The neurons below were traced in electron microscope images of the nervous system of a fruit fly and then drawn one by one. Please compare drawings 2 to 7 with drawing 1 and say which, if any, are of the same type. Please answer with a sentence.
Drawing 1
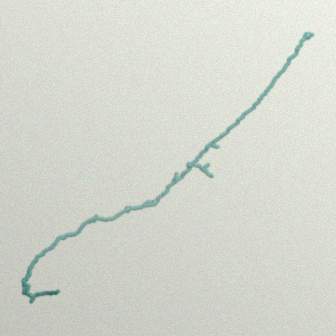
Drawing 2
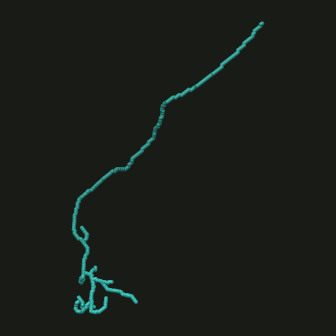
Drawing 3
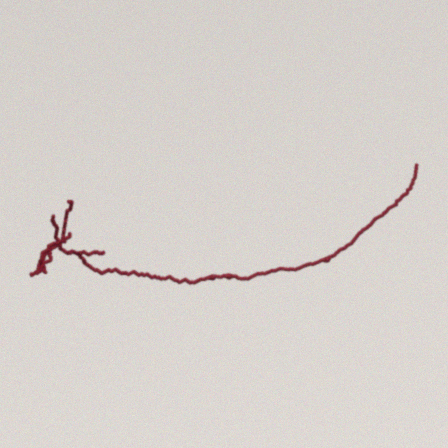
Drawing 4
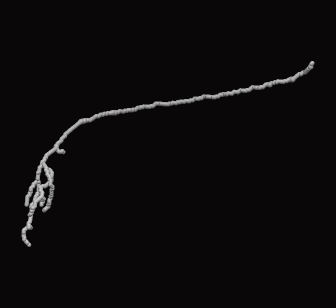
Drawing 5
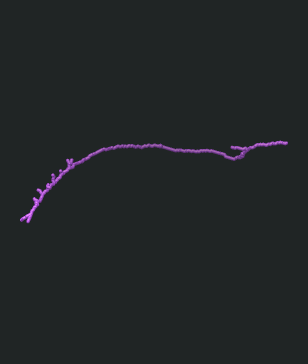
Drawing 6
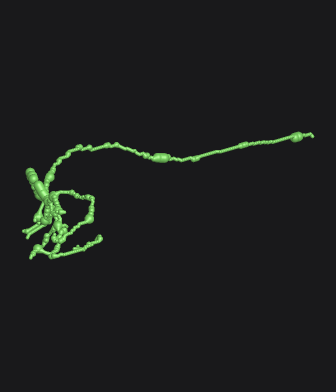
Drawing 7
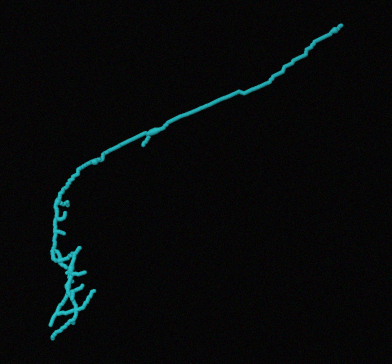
Drawing 3 and drawing 5 are of the same cell type.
